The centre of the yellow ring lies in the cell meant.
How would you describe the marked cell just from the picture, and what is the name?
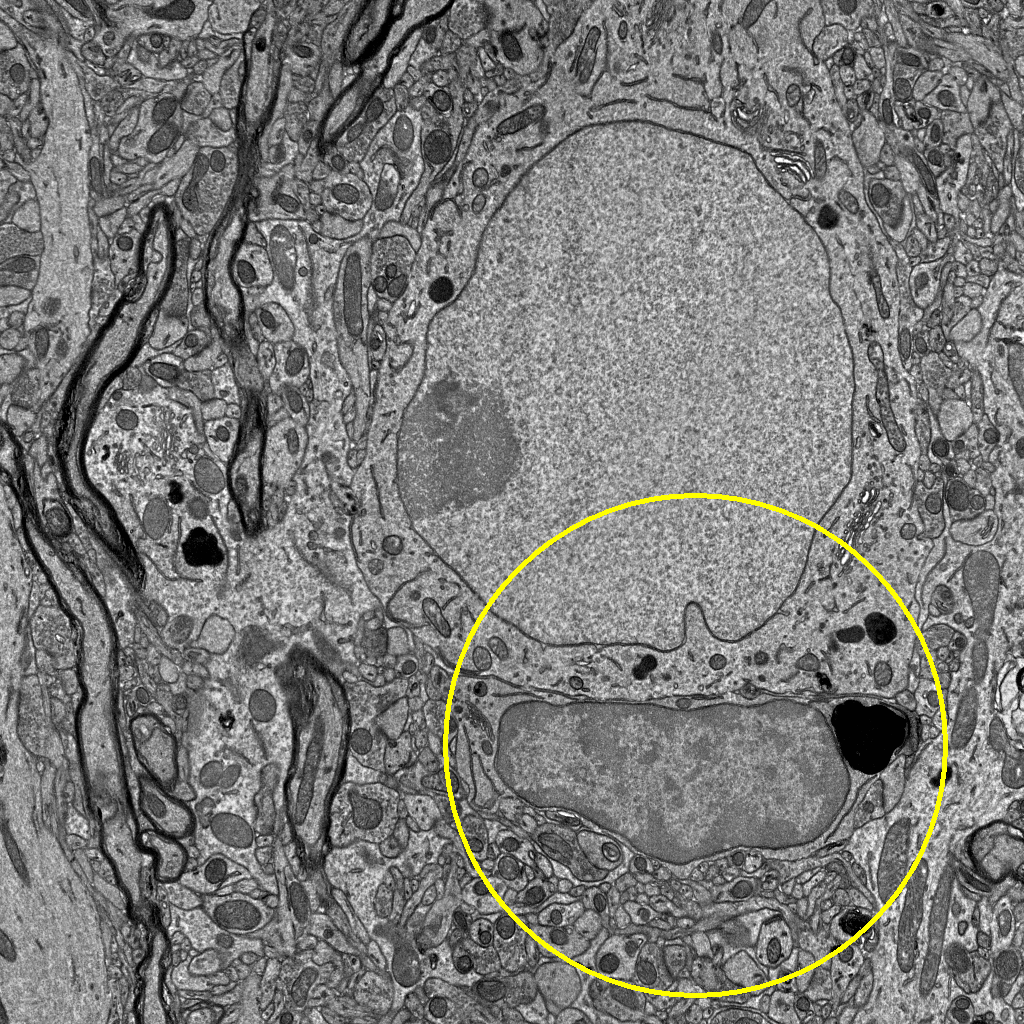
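Notice the elongated nucleus, its long axis running horizontally across the ring, with darker chromatin in irregular, scattered patches. It's darker overall than the neighbouring large nucleus just above, and a large, very dark, lobed dense body sits at its right end. That's a microglial cell.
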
